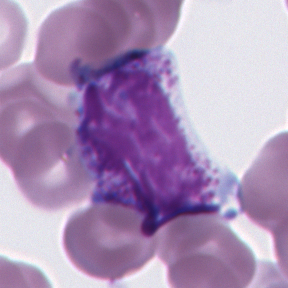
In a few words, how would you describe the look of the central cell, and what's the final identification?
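Outline first: angular and roughly four-sided, not round. Nucleus next: its material fills most of the cell. Chromatin: smeared streaks and strands rather than distinct clumps. Nucleoli: none visible. This is a myelocyte.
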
